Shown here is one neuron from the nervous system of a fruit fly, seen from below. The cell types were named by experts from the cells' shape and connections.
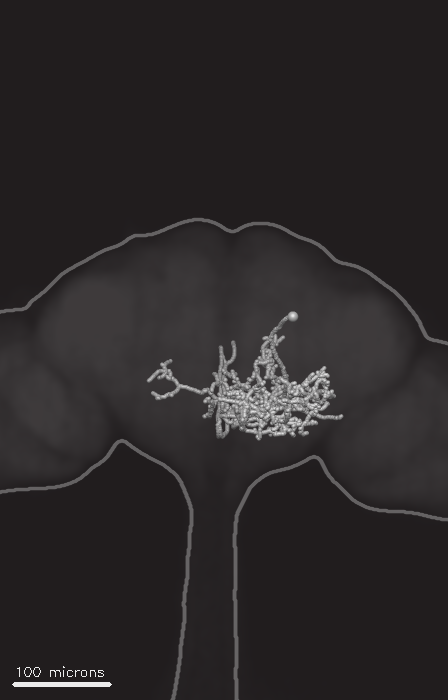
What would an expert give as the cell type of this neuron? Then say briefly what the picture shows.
The cell type is OCG06. Its broad class is visual centrifugal neuron. It is in the brain and does not reach the nerve cord. From left to right in the picture it spans about 200 microns.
